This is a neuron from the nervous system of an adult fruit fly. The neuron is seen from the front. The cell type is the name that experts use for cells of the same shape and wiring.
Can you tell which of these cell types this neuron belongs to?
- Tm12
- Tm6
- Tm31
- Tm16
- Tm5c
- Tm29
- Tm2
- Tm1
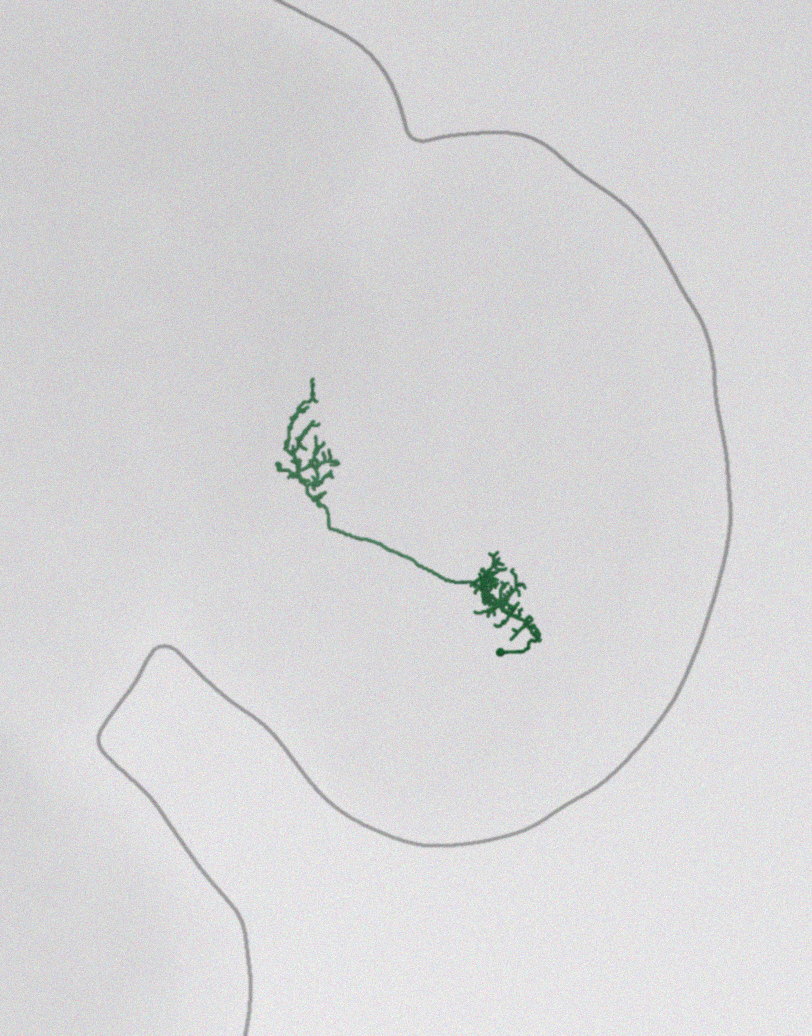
Tm31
